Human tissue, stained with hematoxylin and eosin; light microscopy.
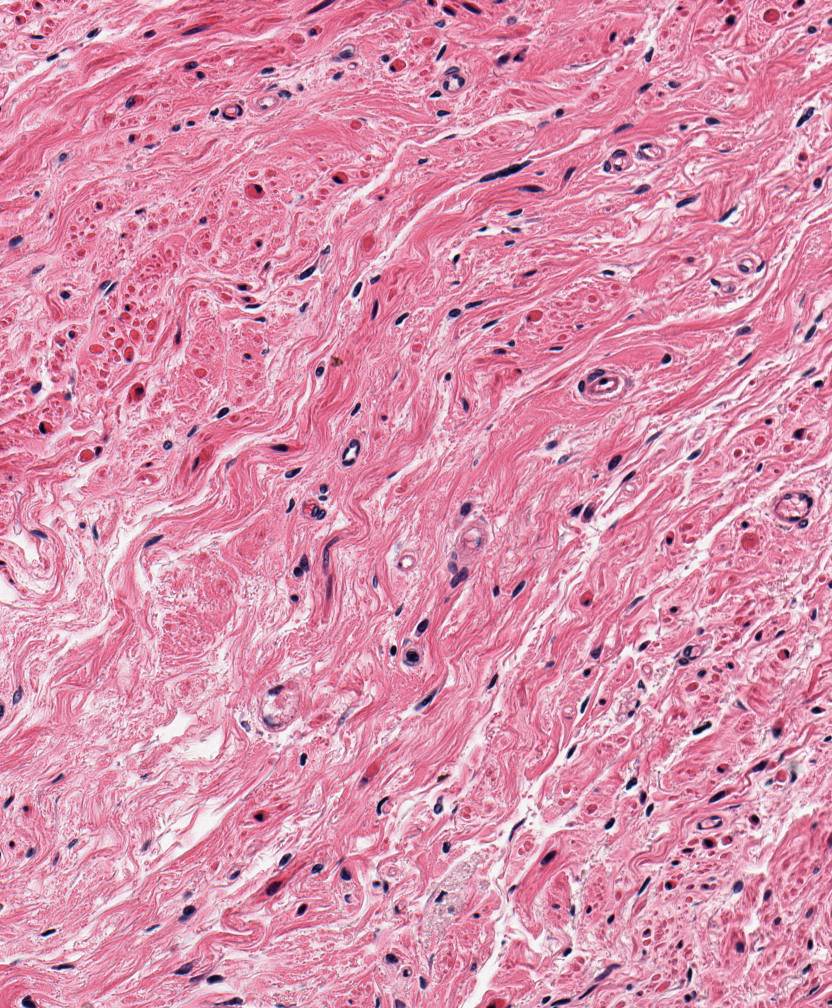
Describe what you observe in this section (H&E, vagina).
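First, orientation: wavy collagen bundles cross the field diagonally, from lower left to upper right. Next, the nuclei: scattered, small, dark, elongated and spindle-shaped, lying parallel to the fibres. Then their spacing: sparse, with wide areas of collagen between them. Last, groups of small round eosinophilic profiles, cut in cross-section, sit in the upper left and lower right.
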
